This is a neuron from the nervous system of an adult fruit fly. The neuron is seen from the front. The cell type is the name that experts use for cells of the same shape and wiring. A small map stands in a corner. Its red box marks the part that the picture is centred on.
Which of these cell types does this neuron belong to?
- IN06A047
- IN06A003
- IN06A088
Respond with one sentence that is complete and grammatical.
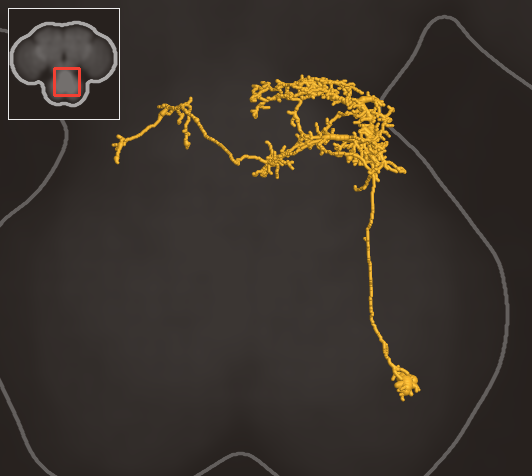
Belonging to the cell type IN06A003 is this neuron.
